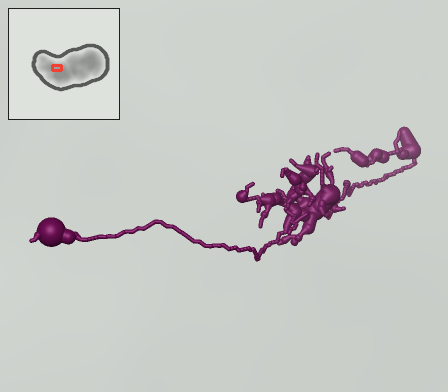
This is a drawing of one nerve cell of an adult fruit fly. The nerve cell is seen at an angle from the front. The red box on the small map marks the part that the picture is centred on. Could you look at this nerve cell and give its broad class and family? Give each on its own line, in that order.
optic-lobe intrinsic neuron
Mi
